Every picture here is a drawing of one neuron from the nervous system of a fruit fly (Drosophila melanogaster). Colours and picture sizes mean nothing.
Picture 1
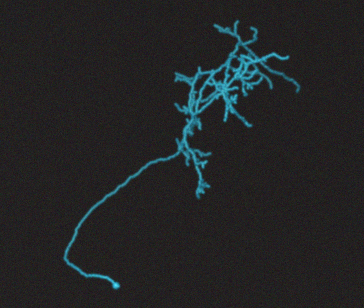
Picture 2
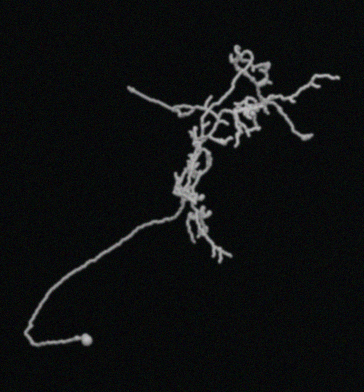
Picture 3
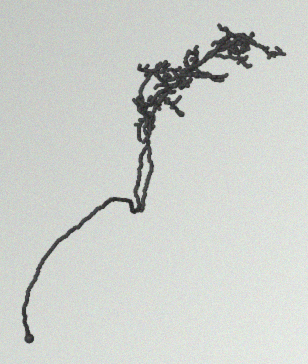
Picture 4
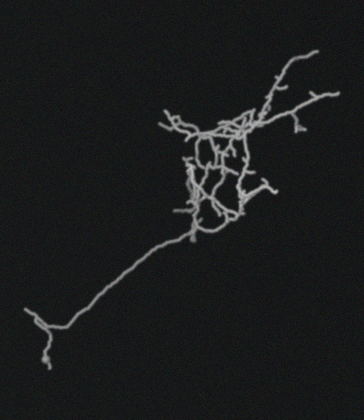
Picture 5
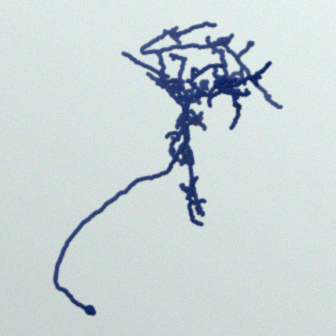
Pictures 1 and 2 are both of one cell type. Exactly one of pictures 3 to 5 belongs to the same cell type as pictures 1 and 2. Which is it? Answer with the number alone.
5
